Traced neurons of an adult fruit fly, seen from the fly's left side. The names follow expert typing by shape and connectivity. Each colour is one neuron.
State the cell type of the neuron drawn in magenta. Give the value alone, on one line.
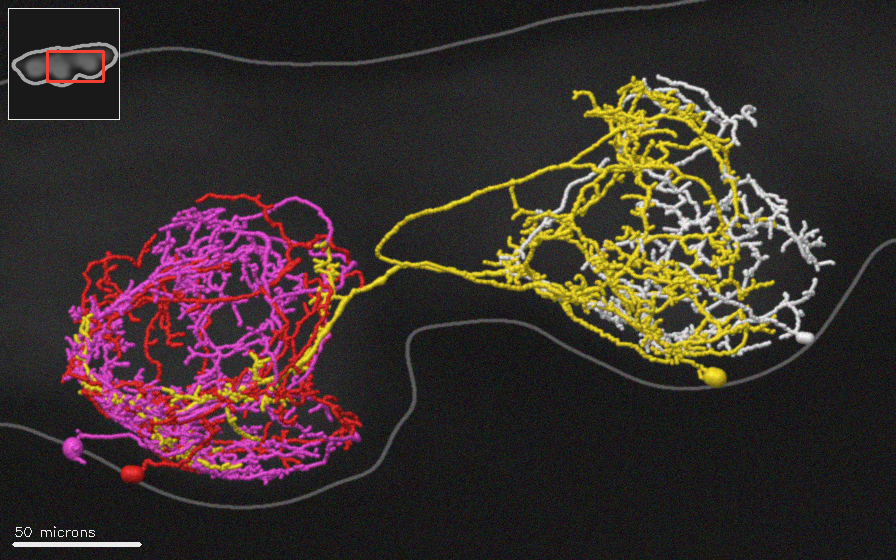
IN04B008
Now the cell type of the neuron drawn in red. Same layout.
IN04B036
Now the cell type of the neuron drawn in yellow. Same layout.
IN10B014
